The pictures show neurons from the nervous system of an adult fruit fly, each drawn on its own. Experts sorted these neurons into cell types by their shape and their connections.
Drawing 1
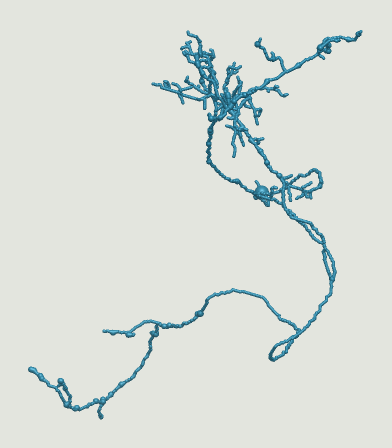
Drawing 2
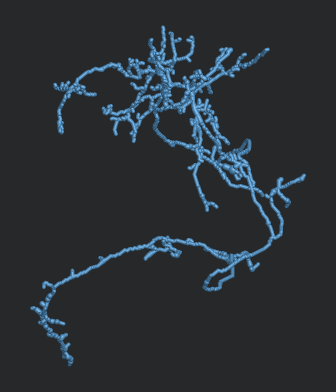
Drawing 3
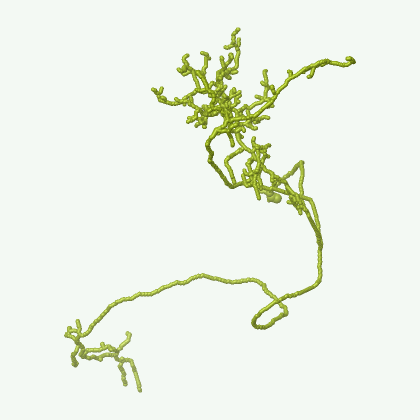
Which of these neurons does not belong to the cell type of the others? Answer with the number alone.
2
